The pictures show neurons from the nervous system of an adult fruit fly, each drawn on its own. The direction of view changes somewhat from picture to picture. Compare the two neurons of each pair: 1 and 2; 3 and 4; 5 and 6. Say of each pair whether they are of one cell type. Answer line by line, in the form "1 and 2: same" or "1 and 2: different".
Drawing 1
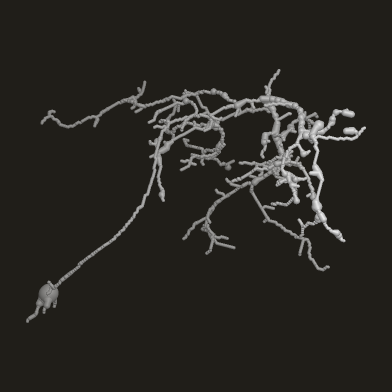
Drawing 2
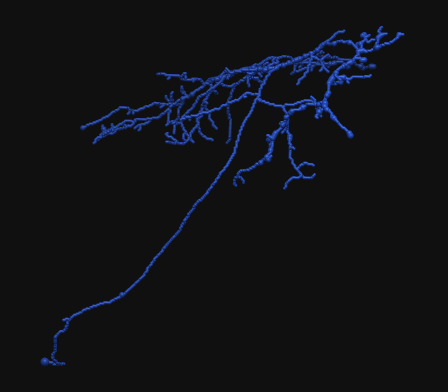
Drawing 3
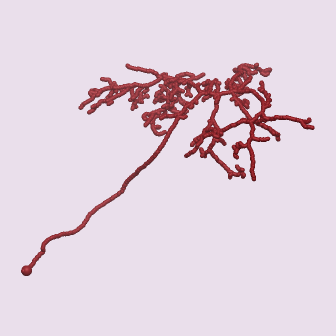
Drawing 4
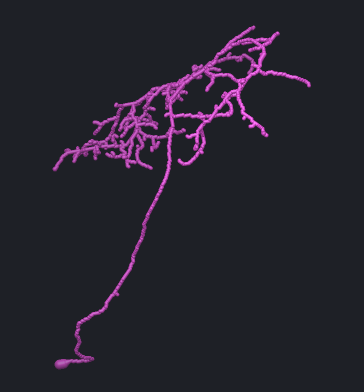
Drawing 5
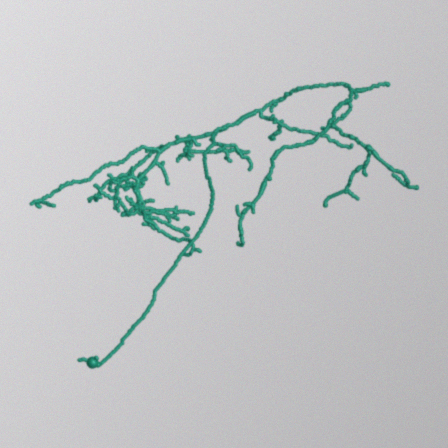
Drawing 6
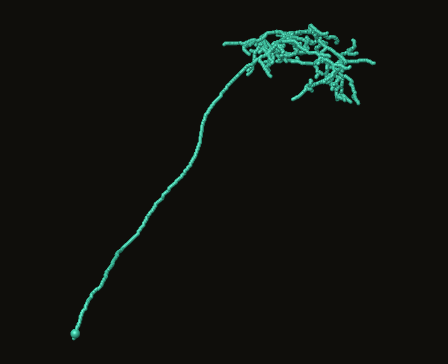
1 and 2: different
3 and 4: same
5 and 6: different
